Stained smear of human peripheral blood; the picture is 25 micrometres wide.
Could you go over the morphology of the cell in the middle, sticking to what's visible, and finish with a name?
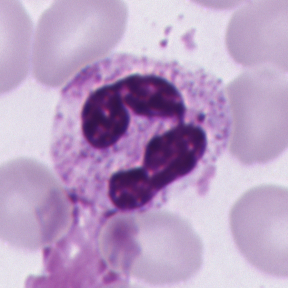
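The nucleus is divided into several lobes, joined to one another by narrow connections. Its chromatin stains dark purple and is coarsely clumped. Around it lies plentiful pale pinkish-lilac cytoplasm, filled with many fine lilac granules. The cell is a segmented neutrophil.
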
